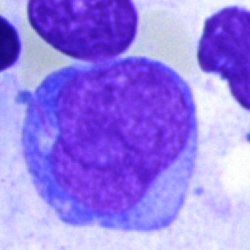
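Blast at the centre of a stained bone marrow smear. Its outline is rounded but slightly irregular, and the nucleus occupies most of the cell. Chromatin is fine and lacy, not coarsely clumped. The cytoplasmic rim is widest on the left and bottom.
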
